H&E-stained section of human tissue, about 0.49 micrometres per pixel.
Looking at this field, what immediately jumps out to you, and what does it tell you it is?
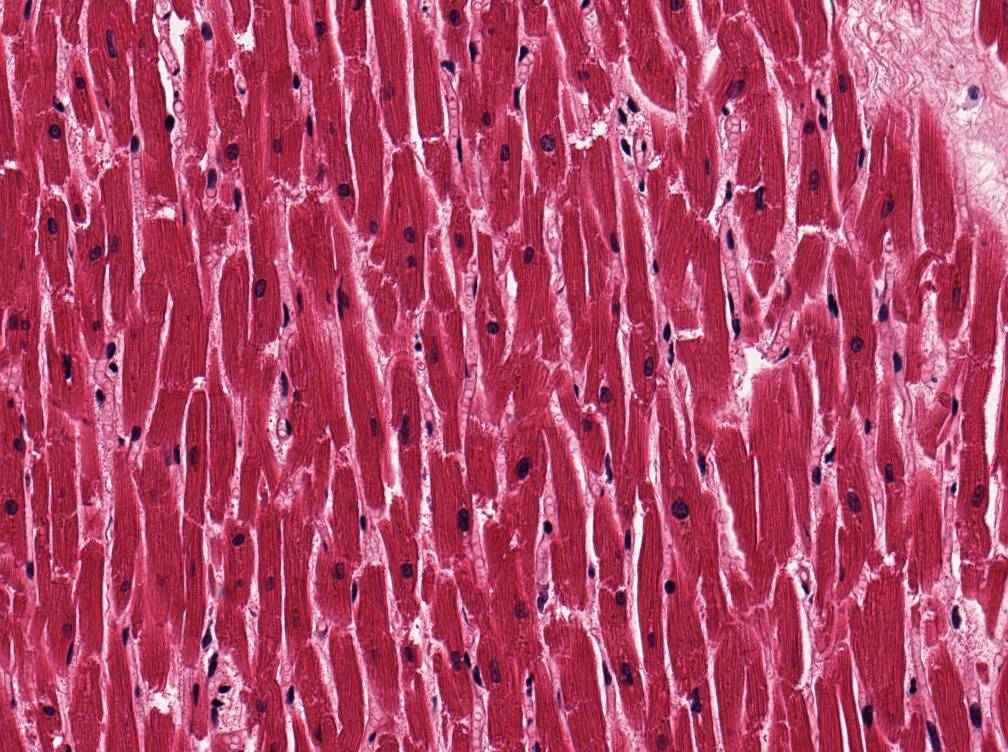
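Myocardium is the answer here. On orientation, the fibres run mostly top to bottom, sectioned along their length. On cell type, these are cardiac muscle cells whose fibres branch and join their neighbours. On nuclei, each cell has a single oval nucleus set centrally. On cytoplasm, the fibres are deep red with fine cross-striations.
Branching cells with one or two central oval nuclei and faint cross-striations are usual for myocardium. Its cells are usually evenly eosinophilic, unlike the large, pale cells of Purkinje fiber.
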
